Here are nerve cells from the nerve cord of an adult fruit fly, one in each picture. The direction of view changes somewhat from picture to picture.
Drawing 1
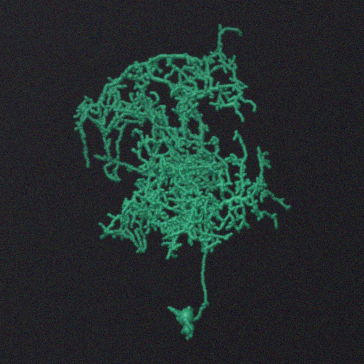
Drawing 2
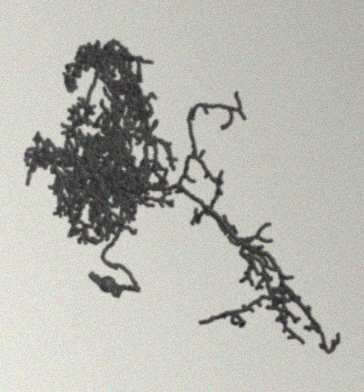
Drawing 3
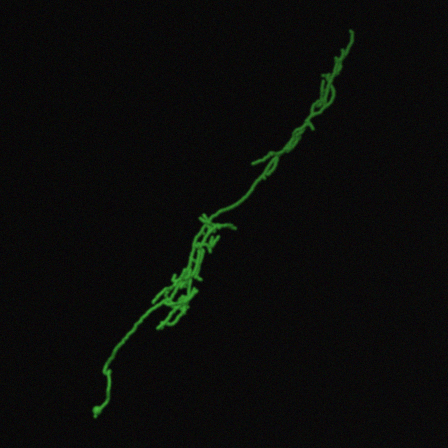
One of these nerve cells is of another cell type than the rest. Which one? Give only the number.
3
